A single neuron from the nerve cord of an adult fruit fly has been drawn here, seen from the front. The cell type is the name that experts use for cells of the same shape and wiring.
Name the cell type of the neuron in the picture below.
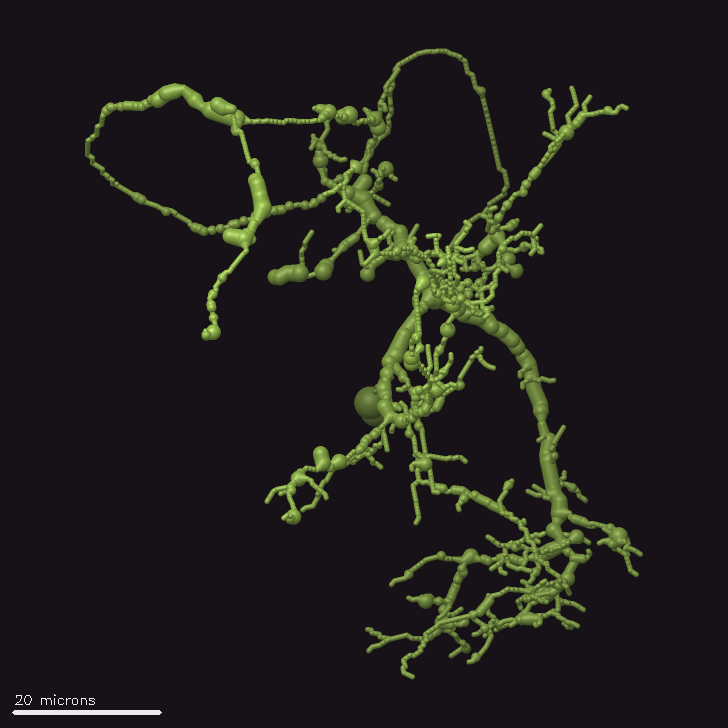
IN03A081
